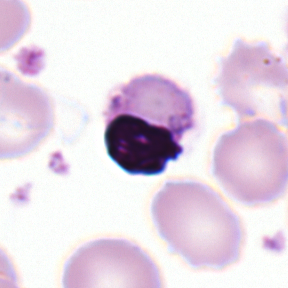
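Normoblast in a stained smear of human peripheral blood. The nucleus lies off-centre in the lower part of the cell and shows no visible nucleoli. Above it lies a broad crescent of pale pinkish-lilac cytoplasm without distinct coarse granules.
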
